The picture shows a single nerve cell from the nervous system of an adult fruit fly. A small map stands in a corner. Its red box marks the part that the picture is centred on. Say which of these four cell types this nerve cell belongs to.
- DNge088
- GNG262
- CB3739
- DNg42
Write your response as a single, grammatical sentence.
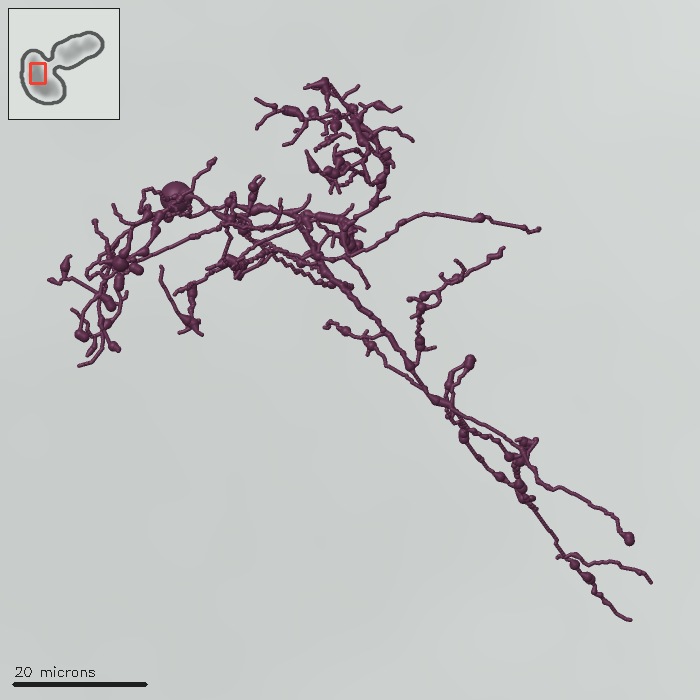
The cell type this nerve cell represents is CB3739.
